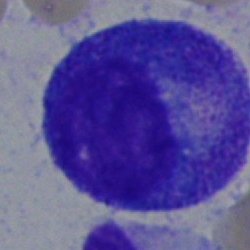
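Promyelocyte in a stained human bone marrow smear. Its nucleus lies off-centre, occupying the left part of the cell, and its chromatin is finely textured rather than coarsely clumped. The cytoplasm forms a band along the right side and contains no vacuoles.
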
